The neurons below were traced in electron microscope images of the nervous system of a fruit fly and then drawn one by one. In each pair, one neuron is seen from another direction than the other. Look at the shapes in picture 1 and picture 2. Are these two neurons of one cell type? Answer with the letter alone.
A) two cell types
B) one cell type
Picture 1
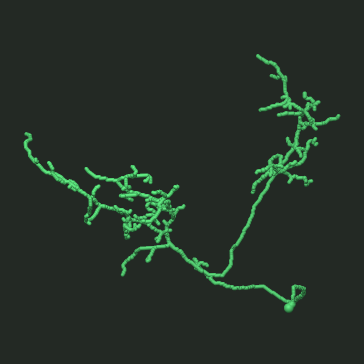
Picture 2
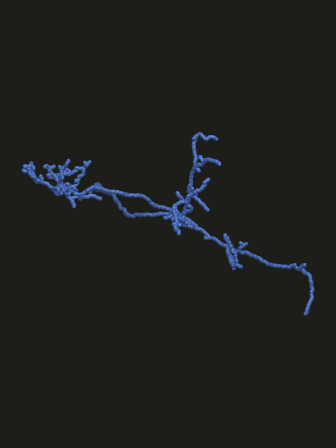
A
